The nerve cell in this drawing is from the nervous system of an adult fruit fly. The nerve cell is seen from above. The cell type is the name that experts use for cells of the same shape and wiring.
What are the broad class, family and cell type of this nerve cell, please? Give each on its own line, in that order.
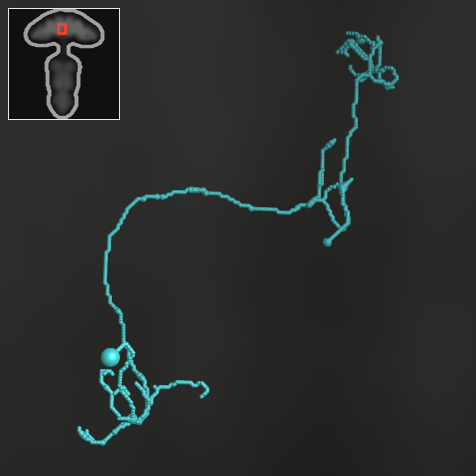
central-brain intrinsic neuron
class CX
PFNp_b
